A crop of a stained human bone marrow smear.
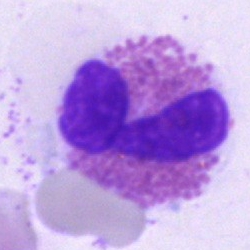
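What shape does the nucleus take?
Two large lobes, I see, joined by a broad band of nuclear material, and the chromatin is dense and stains dark purple.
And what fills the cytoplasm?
Coarse round granules pack it, pink to pinkish-violet in colour.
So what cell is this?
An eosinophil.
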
